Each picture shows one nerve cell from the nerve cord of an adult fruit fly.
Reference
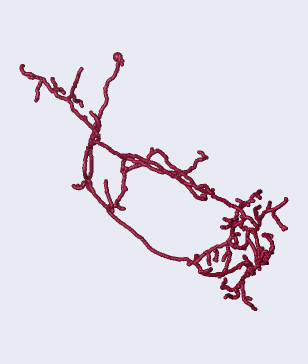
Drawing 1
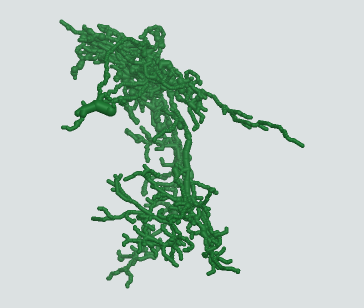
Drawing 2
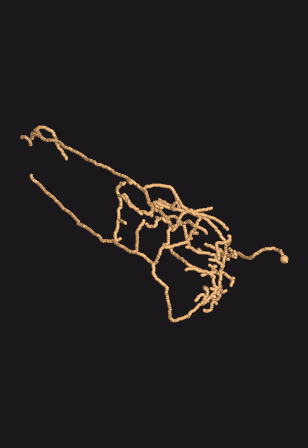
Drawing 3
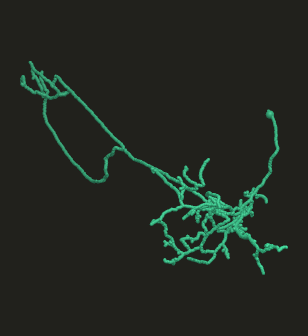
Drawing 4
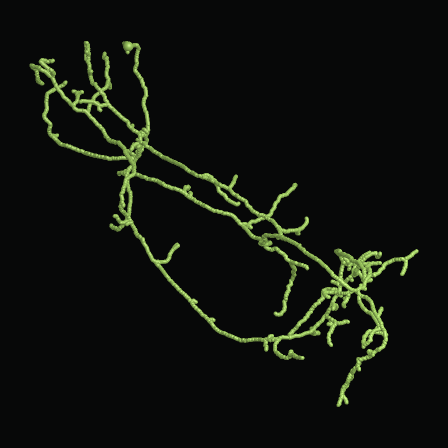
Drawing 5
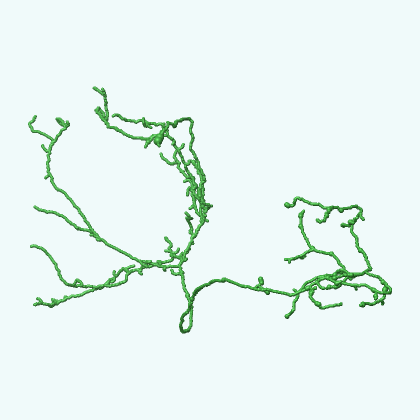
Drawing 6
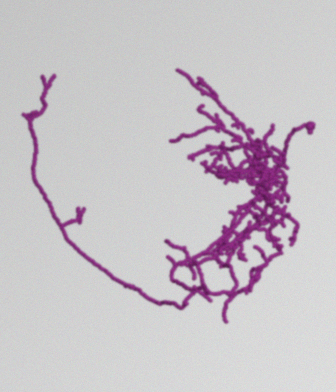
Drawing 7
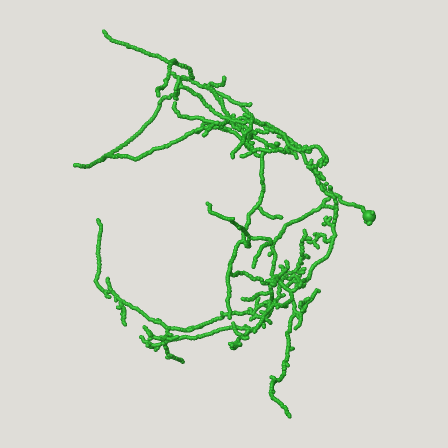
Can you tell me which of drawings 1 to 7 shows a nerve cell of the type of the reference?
Drawing 4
